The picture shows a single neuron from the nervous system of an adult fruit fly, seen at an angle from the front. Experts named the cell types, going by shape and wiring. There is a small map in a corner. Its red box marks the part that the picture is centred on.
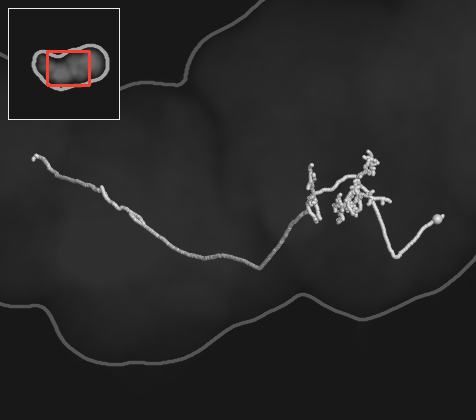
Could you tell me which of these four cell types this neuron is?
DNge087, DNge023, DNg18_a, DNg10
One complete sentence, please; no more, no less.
Among cell types, the one for this neuron is DNg18_a.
